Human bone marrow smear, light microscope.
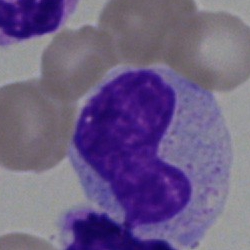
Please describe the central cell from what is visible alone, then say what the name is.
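Start with the outline: it is roughly round and smooth. Most of the cytoplasm sits to the right of the nucleus. Fine pinkish-lilac granules are scattered through it, and you won't find any clear vacuoles. This is a metamyelocyte.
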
